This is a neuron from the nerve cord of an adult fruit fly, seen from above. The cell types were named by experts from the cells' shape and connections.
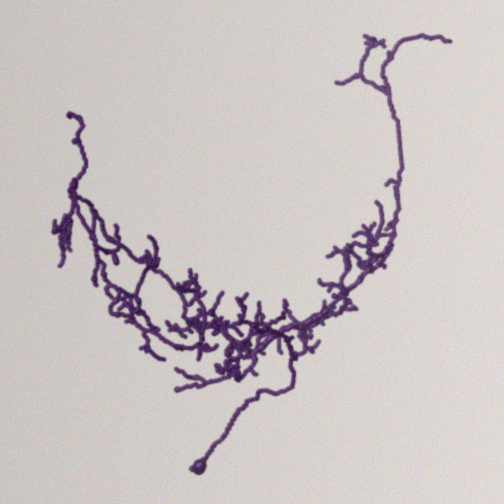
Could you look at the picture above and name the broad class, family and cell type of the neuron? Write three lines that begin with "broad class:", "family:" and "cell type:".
broad class: nerve-cord intrinsic neuron
family: hemilineage 03A
cell type: IN03A063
